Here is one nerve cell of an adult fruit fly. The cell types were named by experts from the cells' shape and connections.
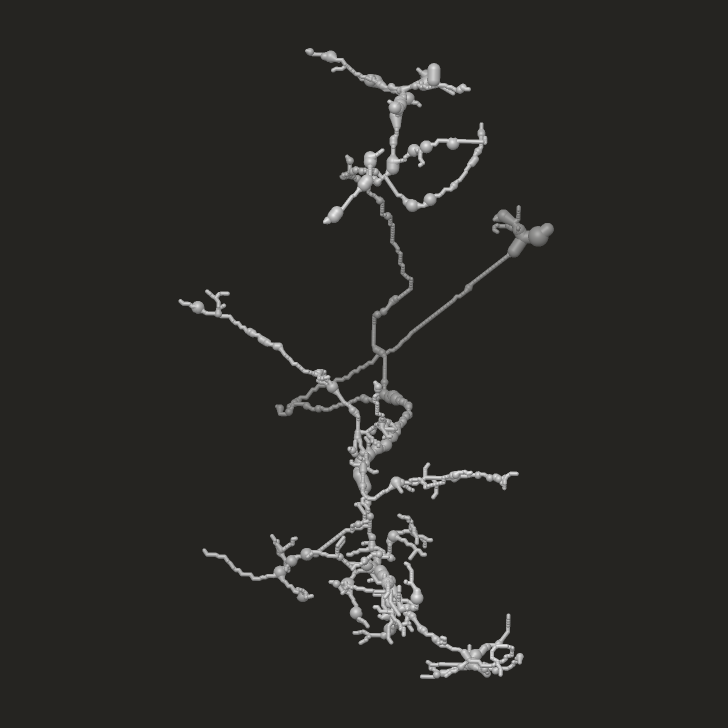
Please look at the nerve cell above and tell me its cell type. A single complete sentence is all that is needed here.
This nerve cell counts as a member of the cell type SLP314.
